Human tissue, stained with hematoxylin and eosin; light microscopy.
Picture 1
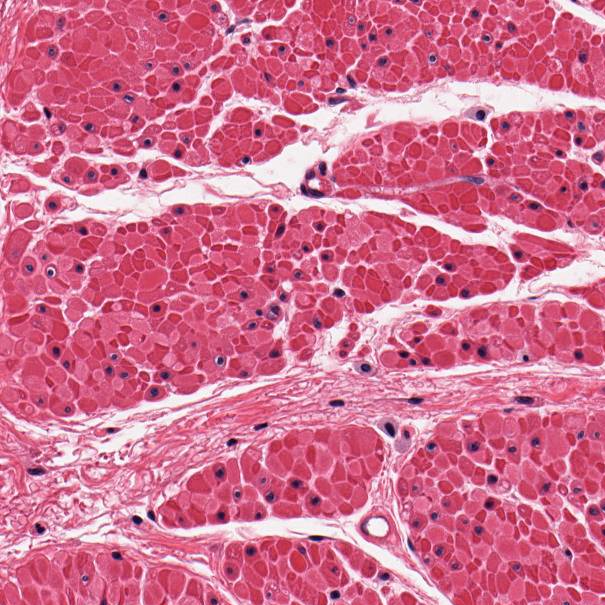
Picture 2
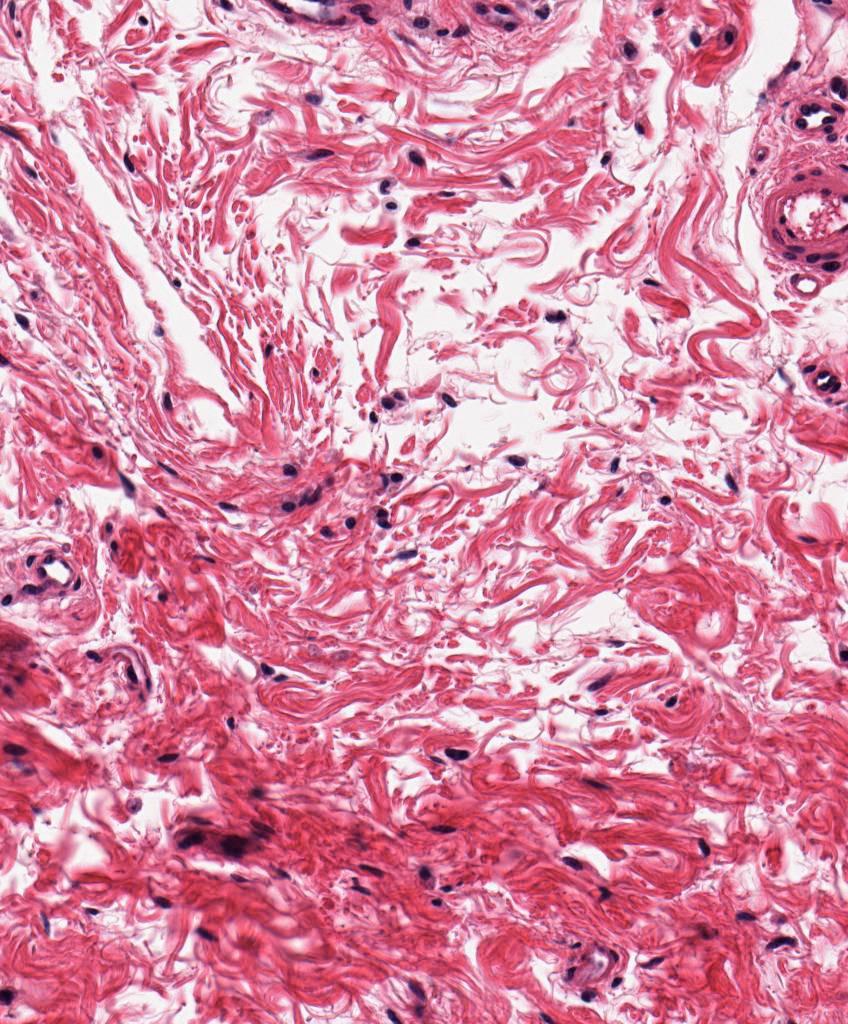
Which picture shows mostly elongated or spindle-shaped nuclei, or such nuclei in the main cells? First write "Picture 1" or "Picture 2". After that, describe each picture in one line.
Picture 2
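What picture 1 shows: The nuclei among the fibre profiles are small, round and dark.
What picture 2 shows: Small, dark, elongated fibroblast nuclei are sparsely scattered between the bundles.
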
